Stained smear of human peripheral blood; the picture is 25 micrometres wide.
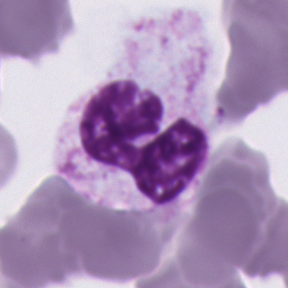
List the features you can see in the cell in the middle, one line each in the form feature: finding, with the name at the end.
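Lobes: two, as I see it, one at upper left, one at lower right
Chromatin: dark purple, coarsely clumped
Cytoplasm: abundant, very pale, almost colourless
Granules: fine pink-violet, scattered throughout
Verdict: segmented neutrophil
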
